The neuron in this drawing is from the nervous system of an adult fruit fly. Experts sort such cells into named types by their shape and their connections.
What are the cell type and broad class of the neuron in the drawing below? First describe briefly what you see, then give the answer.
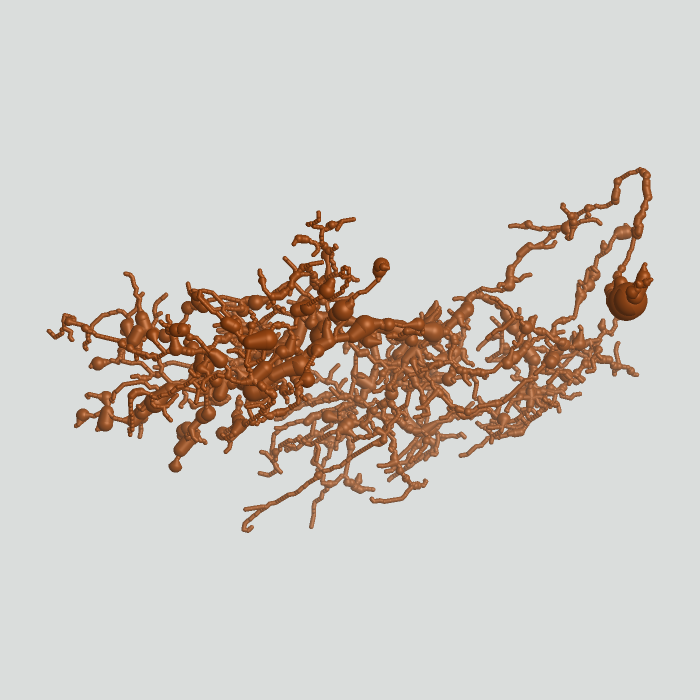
The cell body is on the right of the picture. The picture shows more than a hundred branch ends. The cell type is INXXX188. This is a nerve-cord intrinsic neuron.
